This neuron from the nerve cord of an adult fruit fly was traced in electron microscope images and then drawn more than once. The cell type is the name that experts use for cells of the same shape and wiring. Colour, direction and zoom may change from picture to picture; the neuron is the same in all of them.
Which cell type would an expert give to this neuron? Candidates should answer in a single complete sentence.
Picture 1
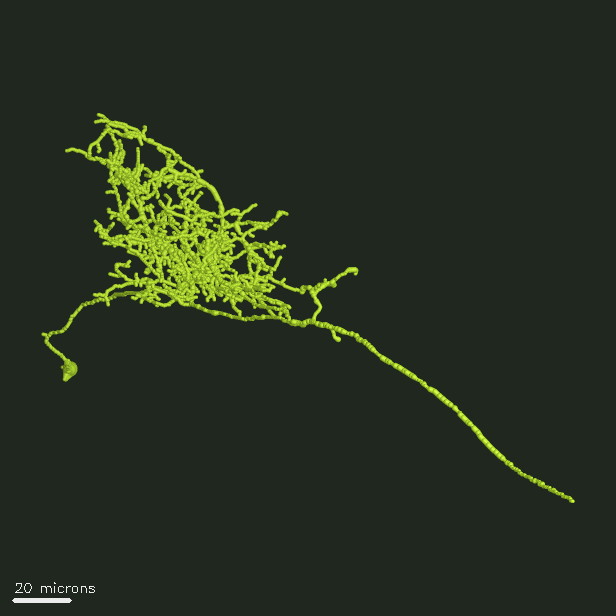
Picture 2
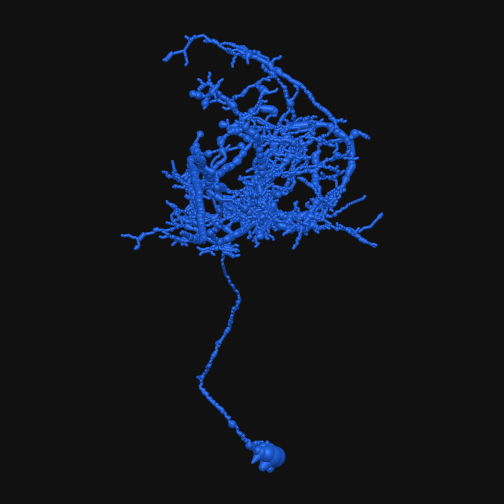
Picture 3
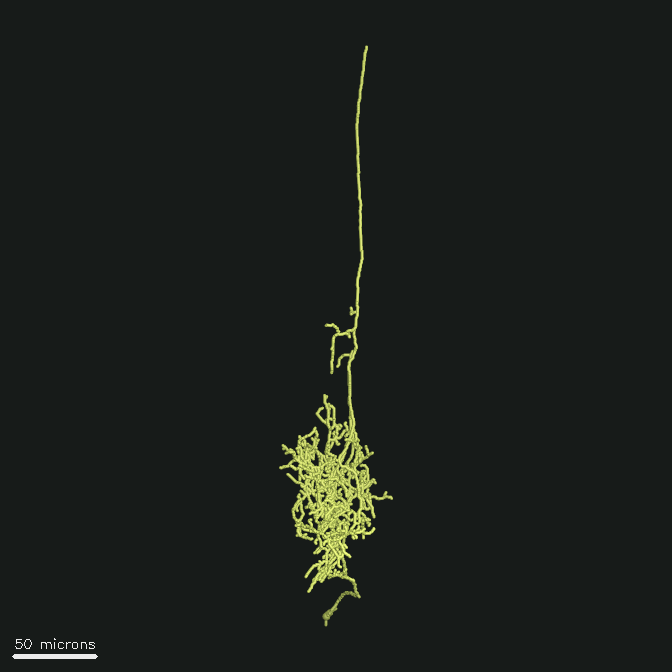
The type assigned to this neuron is AN03B039.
